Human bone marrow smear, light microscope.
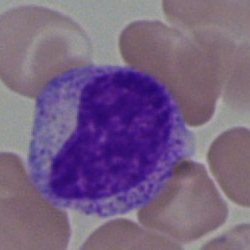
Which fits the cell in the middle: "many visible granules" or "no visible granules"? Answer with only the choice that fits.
Many visible granules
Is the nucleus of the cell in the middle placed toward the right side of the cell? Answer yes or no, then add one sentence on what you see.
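Yes. The nucleus sits toward the right, leaving a wider band of cytoplasm on the left.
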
